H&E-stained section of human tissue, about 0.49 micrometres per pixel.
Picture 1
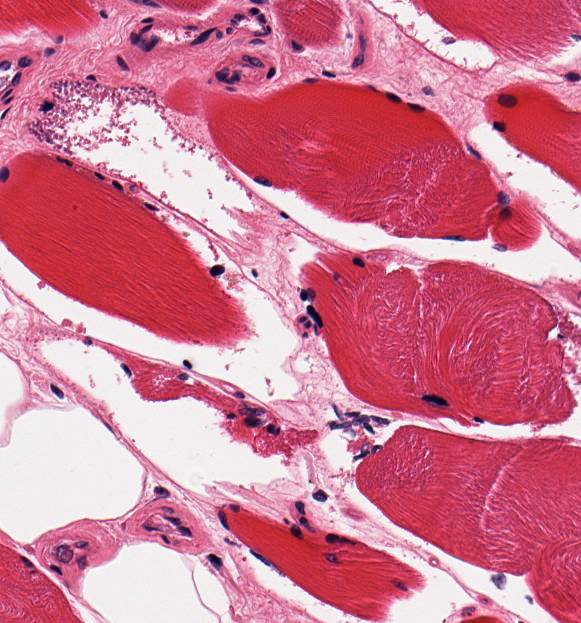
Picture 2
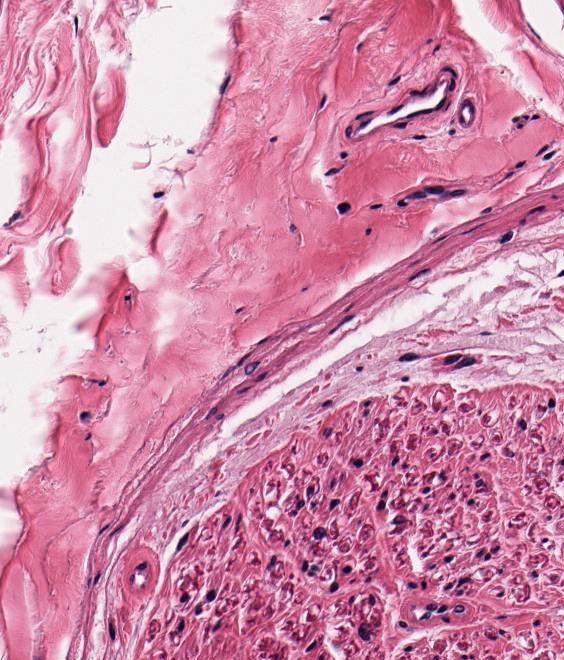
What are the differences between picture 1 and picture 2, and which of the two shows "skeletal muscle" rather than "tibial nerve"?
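Picture 1 is skeletal muscle; picture 2 is tibial nerve. The muscle fibres run mostly from upper left to lower right, with dark, flattened nuclei at their edges and deep red cytoplasm showing fine wavy fibrillar lines, clearest on the right.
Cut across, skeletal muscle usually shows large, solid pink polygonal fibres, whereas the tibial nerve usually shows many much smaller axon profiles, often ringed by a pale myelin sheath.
The nerve bundle, cut in cross-section at lower right, holds many small round profiles, each a pink dot within a pale halo, with dark oval nuclei scattered singly among them.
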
